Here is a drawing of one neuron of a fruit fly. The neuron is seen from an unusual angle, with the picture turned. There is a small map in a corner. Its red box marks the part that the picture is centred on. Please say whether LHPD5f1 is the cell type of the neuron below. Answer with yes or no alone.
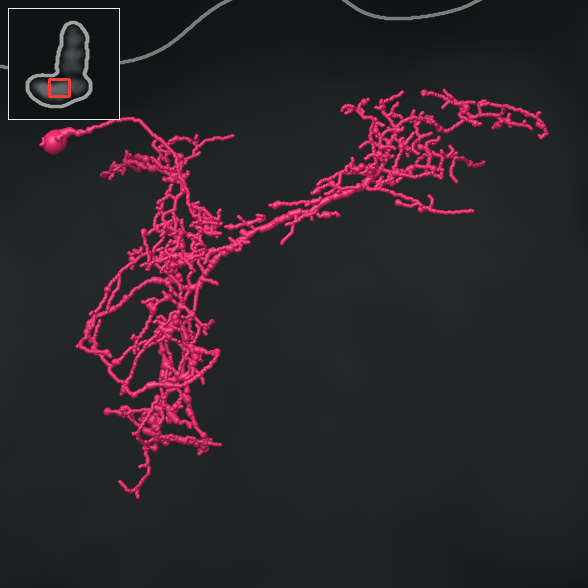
yes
